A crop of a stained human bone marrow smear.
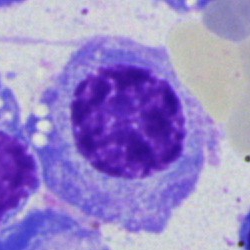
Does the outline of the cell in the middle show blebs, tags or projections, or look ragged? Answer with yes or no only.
Yes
